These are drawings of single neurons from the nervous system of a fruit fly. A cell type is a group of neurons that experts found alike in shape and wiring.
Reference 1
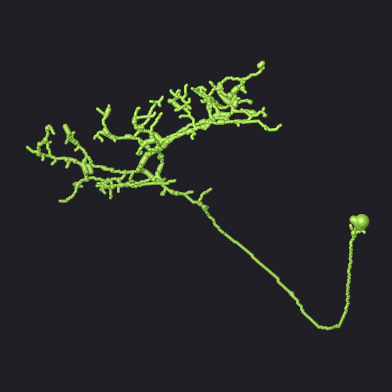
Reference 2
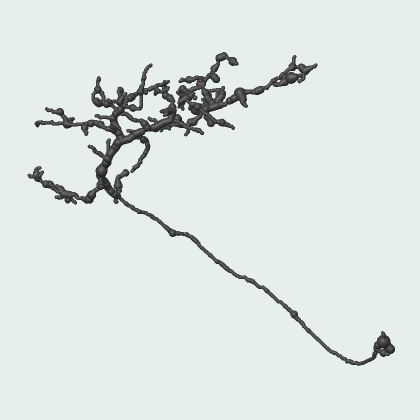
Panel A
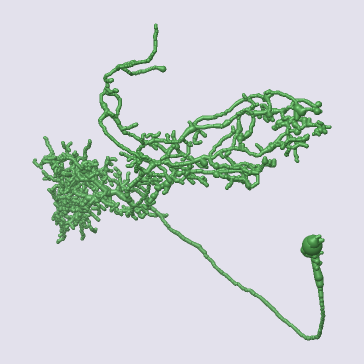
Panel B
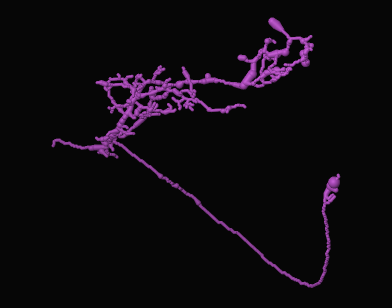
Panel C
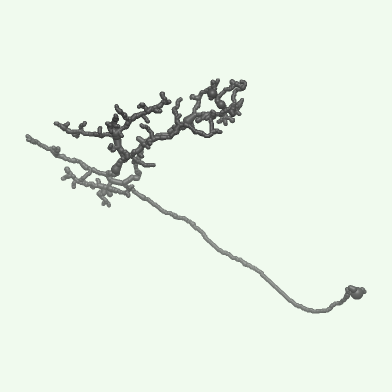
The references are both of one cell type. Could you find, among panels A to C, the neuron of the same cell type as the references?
C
